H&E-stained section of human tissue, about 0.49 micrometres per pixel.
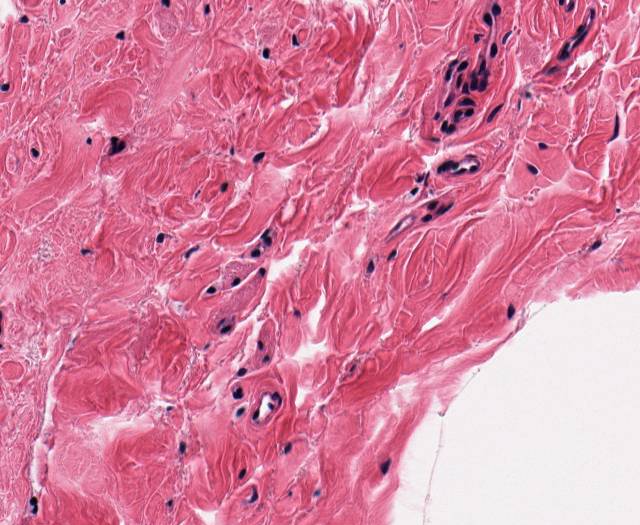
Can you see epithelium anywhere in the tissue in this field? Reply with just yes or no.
No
